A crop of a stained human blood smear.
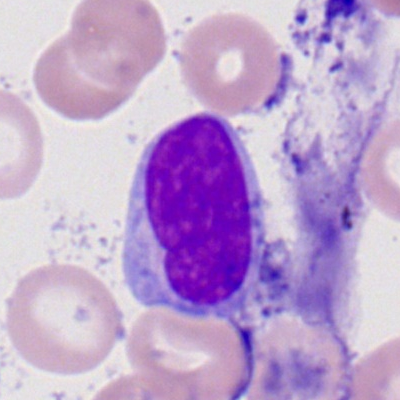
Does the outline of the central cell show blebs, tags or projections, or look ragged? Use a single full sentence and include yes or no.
No, along its edge the cell is smooth rather than rough.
